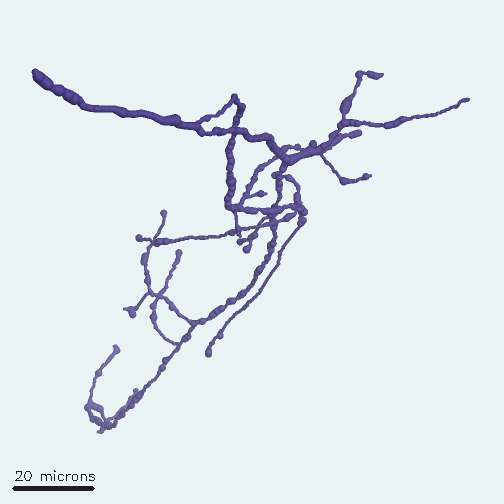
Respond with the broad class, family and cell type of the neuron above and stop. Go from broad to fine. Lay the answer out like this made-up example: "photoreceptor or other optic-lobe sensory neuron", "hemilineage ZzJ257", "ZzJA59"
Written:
"sensory neuron entering the nerve cord", "class mechanosensory proprioceptive", "SNpp11"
